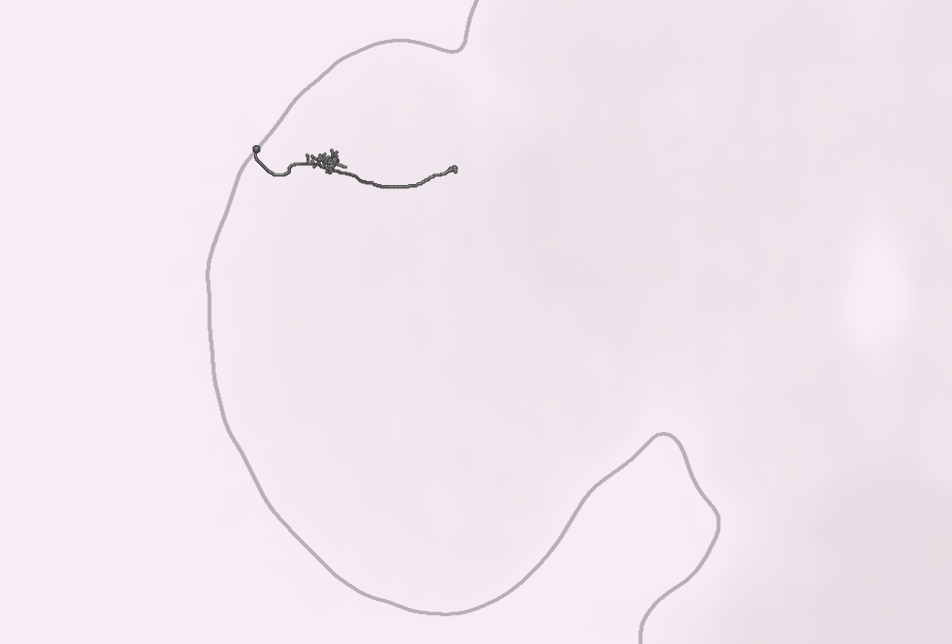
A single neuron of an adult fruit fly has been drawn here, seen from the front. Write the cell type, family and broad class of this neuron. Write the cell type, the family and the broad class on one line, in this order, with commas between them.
Tm9, Tm, optic-lobe intrinsic neuron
